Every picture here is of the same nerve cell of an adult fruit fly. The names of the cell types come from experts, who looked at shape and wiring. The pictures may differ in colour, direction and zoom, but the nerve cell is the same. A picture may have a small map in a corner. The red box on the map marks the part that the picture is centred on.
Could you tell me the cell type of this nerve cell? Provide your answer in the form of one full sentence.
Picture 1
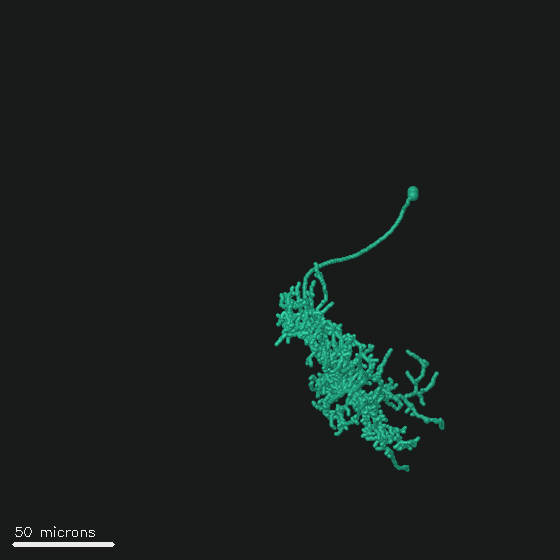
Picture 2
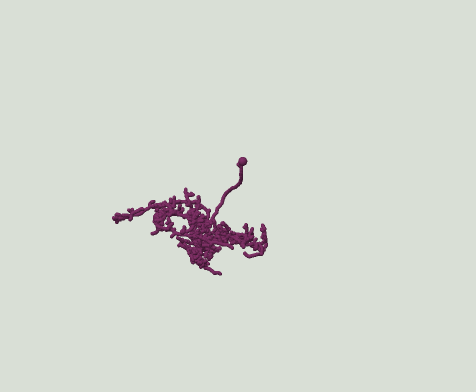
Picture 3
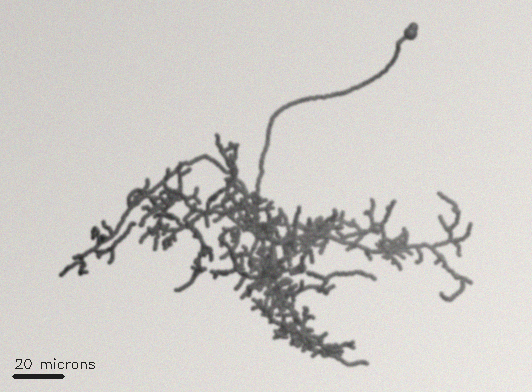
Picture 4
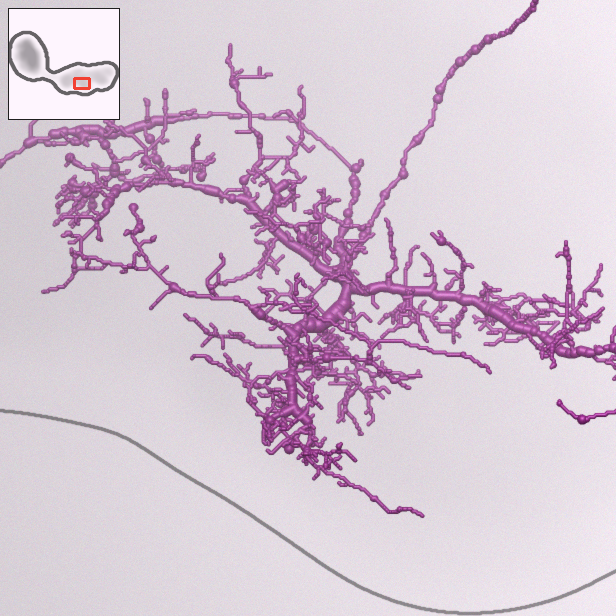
The cell type for the nerve cell is IN23B013.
